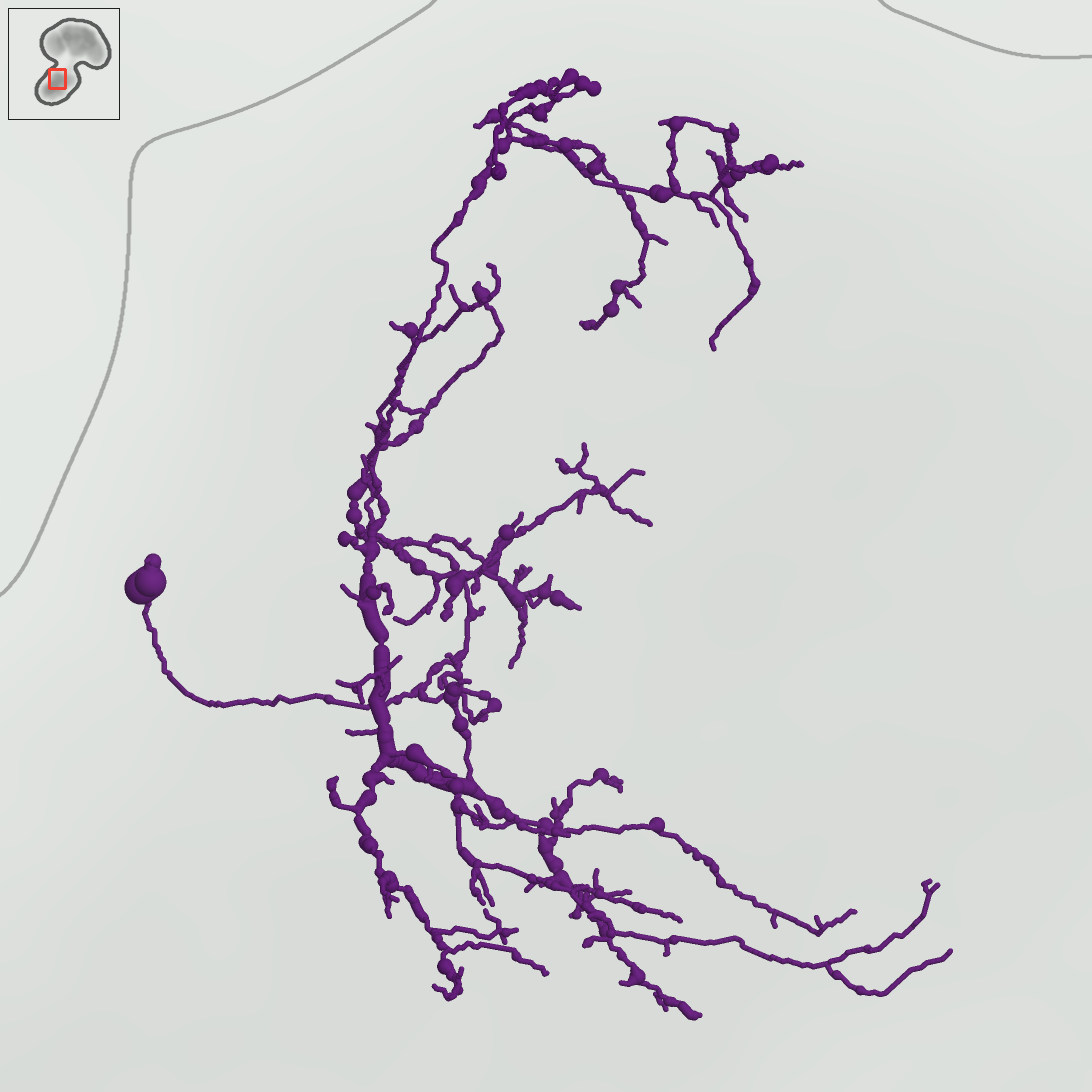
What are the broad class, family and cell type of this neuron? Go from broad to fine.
nerve-cord intrinsic neuron; hemilineage 03A; IN03A084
